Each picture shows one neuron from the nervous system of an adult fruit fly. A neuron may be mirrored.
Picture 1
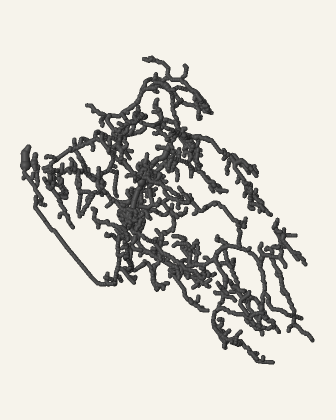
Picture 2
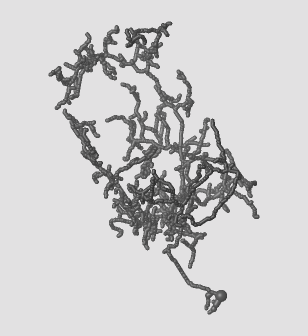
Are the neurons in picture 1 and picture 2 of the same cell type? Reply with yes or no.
yes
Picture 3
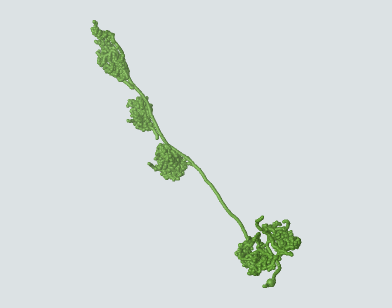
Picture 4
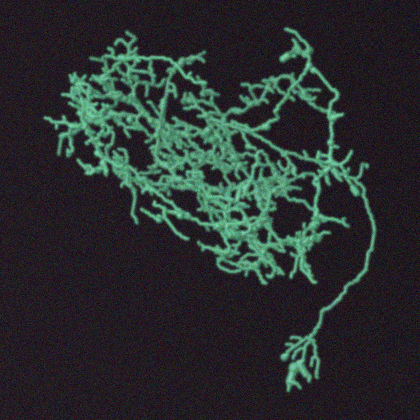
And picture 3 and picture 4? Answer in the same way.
no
